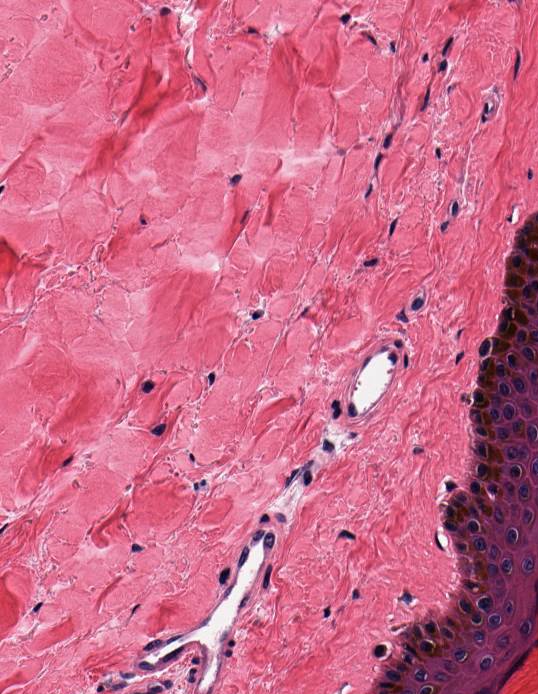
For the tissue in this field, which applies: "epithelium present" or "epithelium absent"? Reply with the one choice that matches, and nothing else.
Epithelium present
